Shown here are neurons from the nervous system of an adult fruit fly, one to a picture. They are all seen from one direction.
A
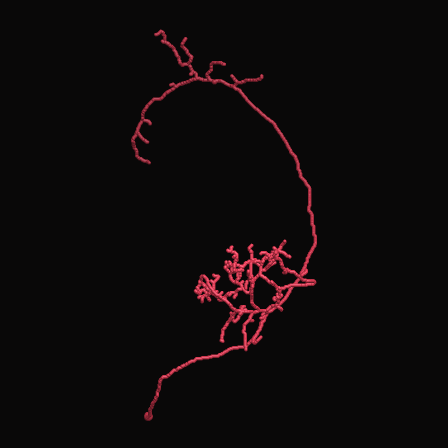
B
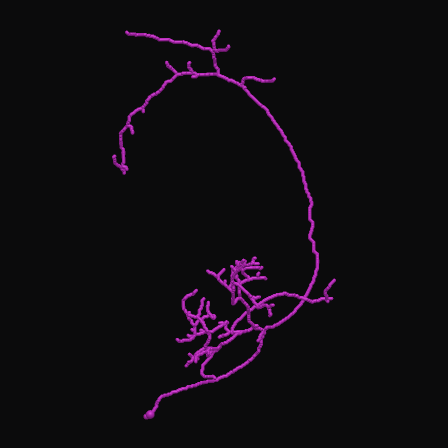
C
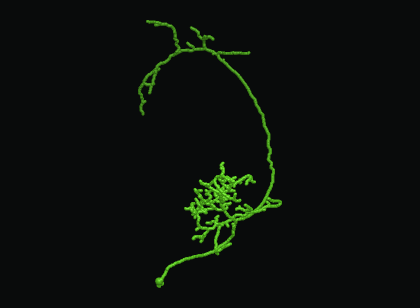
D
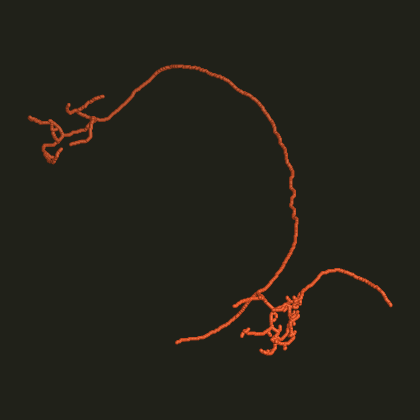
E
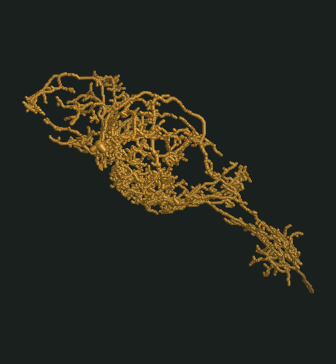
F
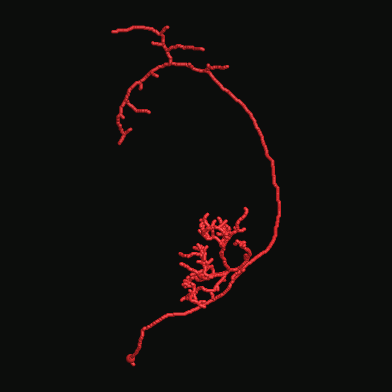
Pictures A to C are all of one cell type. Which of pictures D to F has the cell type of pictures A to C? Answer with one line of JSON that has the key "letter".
{"letter": "F"}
